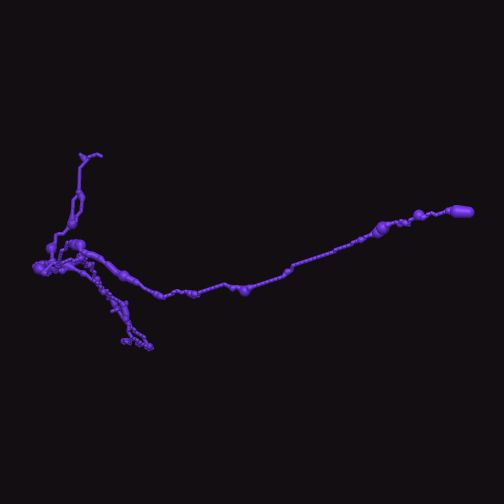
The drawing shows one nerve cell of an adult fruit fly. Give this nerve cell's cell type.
LgLG3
